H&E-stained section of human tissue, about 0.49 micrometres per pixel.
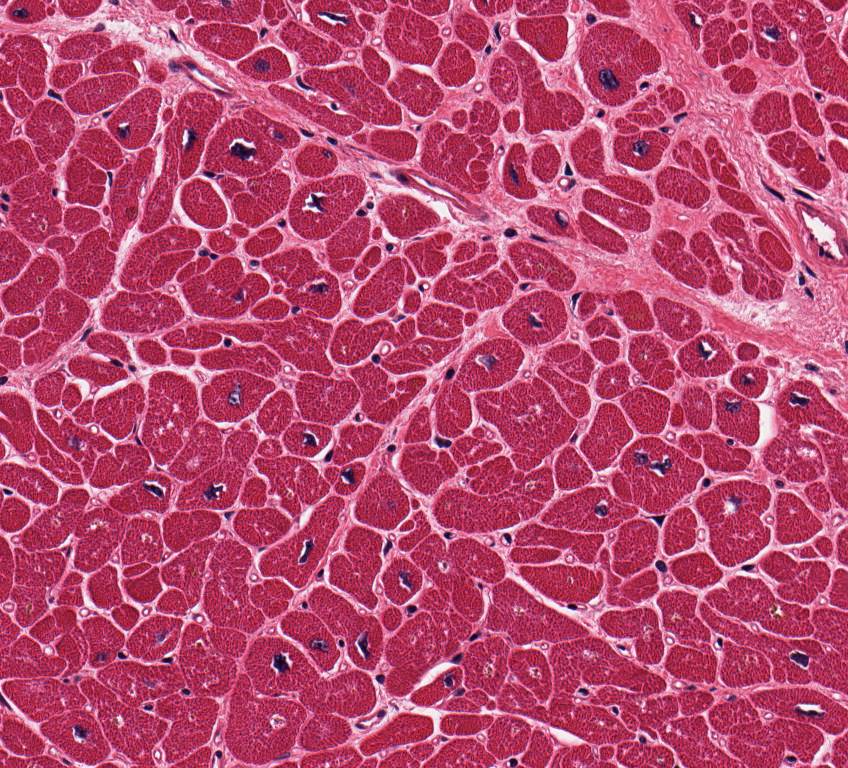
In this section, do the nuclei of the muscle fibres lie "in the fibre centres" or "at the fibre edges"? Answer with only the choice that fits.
In the fibre centres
